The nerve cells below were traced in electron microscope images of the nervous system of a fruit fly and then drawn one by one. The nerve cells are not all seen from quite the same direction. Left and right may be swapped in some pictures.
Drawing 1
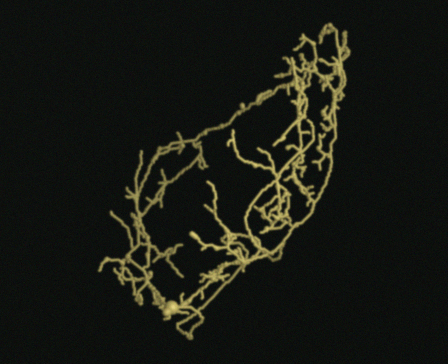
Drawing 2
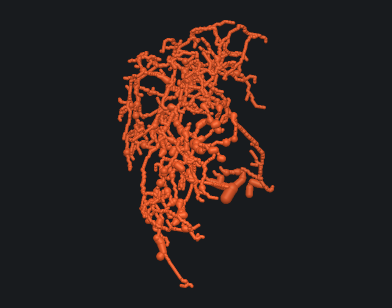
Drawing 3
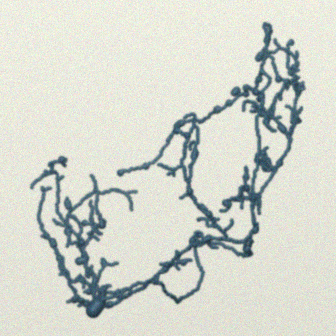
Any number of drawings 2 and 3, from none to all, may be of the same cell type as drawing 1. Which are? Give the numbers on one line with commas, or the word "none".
3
